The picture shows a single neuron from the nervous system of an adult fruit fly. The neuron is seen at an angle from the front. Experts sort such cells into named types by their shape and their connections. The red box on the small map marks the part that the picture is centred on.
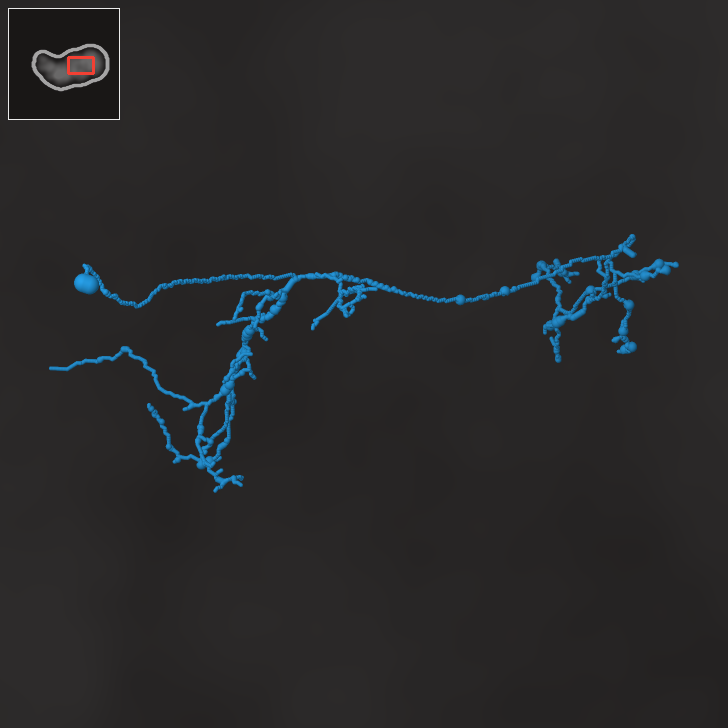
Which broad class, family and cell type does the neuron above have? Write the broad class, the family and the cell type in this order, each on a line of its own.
central-brain intrinsic neuron
hemilineage AOTUv3_ventral
LAL094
